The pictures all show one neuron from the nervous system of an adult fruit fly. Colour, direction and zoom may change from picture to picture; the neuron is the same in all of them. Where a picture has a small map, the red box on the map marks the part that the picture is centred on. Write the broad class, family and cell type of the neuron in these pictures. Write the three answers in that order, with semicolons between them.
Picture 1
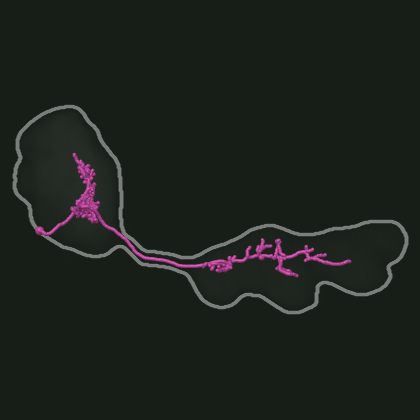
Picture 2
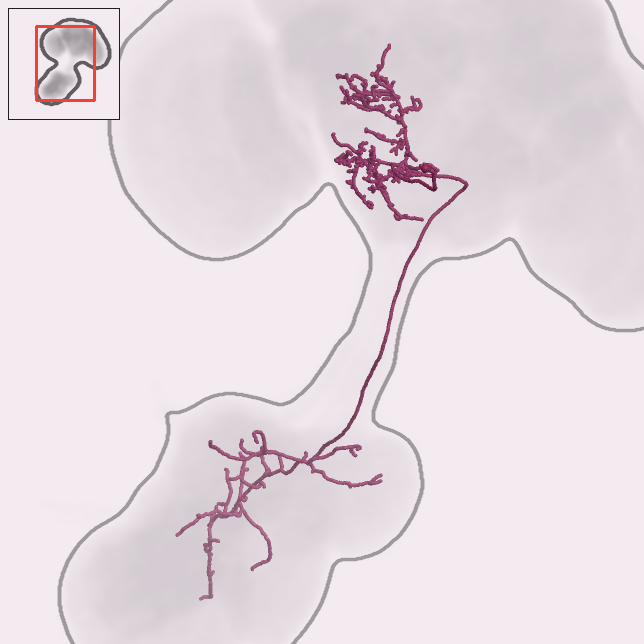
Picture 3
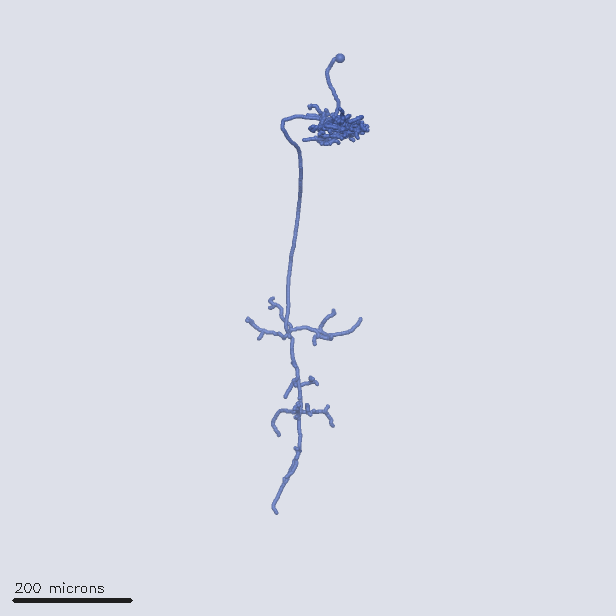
descending neuron; hemilineage MD3; DNg79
